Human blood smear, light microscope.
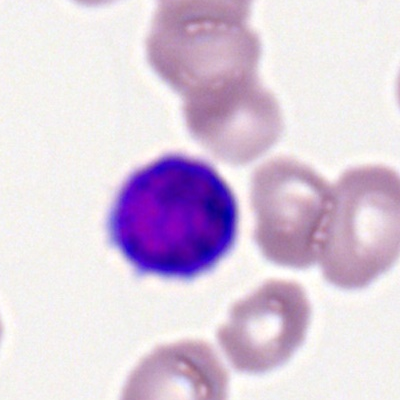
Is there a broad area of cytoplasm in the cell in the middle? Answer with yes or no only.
No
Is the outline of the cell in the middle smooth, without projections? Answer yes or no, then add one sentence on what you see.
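No. The edge is slightly ragged with tiny bumps along the lower left.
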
